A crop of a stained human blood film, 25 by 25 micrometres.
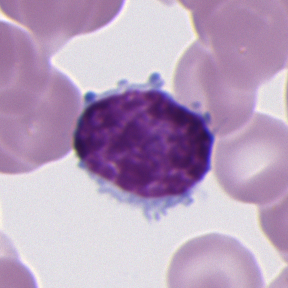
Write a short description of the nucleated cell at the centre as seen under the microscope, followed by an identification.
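You'll notice the nucleus is oval and smooth-edged, with no lobes and no indentation. The cell border is frayed by fine hair-like projections, most plentiful along the lower edge. Along the upper border, small round knob-like blebs stand out. No granules are visible in the cytoplasm, either. It's a typical lymphocyte.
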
